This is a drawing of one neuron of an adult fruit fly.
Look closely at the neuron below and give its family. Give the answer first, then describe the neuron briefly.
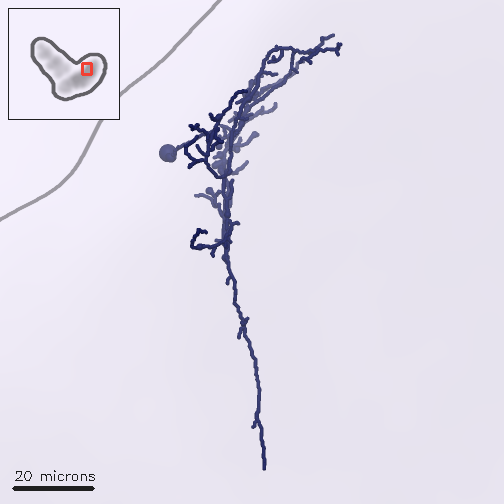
The family is hemilineage SLPpm2. Its broad class is central-brain intrinsic neuron. From top to bottom in the picture it spans about 110 microns. As drawn here it is taller than it is wide.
